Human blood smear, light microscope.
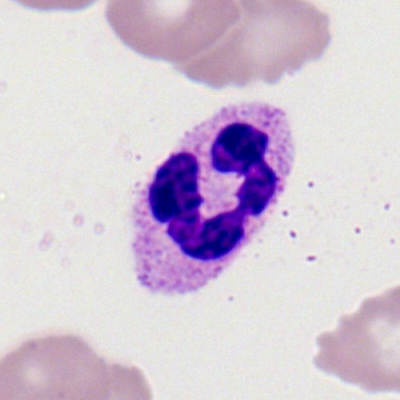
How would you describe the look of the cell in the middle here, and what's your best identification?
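You'll notice this one's oval, its long axis running from upper right to lower left. There's plenty of pale pink-lilac cytoplasm, with fine pinkish-violet granules scattered all through it, and no nucleoli show in the nucleus. That's a segmented neutrophil.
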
